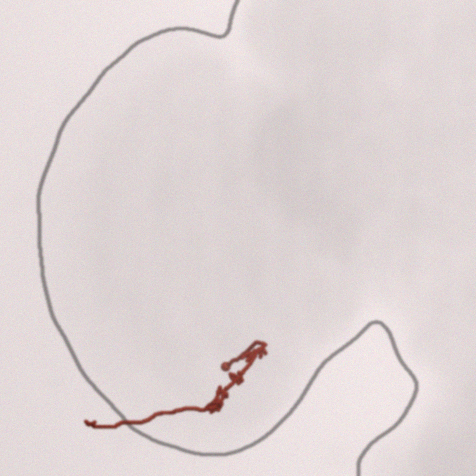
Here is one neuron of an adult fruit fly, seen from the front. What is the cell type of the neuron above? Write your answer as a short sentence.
The cell type is C3.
